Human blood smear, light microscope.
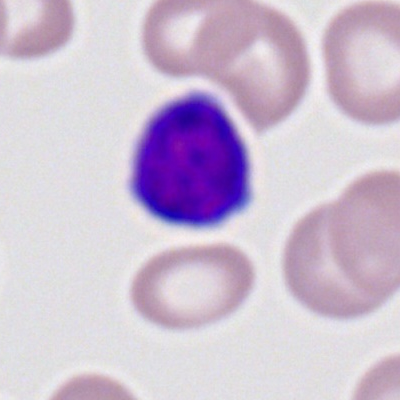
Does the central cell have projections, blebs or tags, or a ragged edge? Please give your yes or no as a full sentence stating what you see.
No, what this cell has is a smooth outline, not a rough one.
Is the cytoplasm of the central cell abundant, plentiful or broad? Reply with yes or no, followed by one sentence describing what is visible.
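No. The cytoplasm is only a very thin rim at the edge of the nucleus.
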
